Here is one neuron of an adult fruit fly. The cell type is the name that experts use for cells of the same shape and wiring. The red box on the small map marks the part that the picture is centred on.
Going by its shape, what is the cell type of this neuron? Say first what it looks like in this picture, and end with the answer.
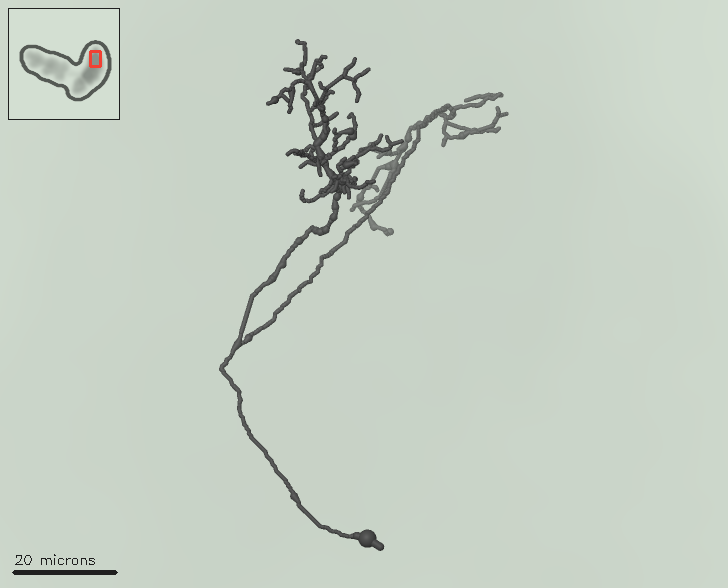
Its cell body lies at the bottom of the picture. By the scale bar it is about 100 microns tall in this view. Dozens of branch ends can be seen. Its broad class is visual projection neuron. The cell type is LC16.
